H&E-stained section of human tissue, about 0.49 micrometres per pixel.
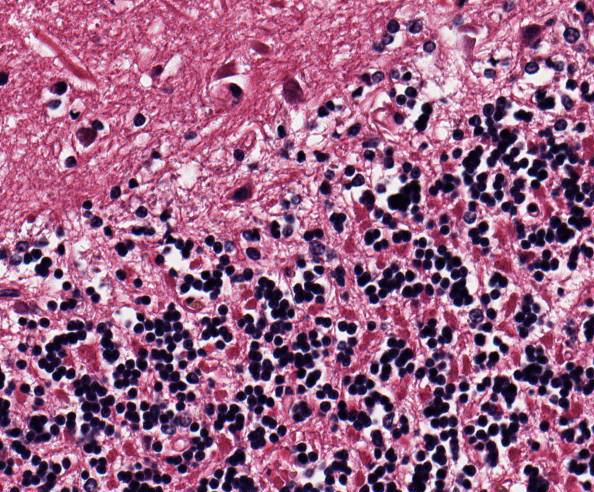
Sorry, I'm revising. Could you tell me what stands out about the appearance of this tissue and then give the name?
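Two zones divide the field: a pale pink fibrillar zone at the upper left and a densely cellular zone filling the lower right and bottom. The dense zone is packed with small, round, darkly stained nuclei showing very little visible cytoplasm, among which small irregular pink patches free of nuclei lie scattered. The pale zone has a finely fibrillar pink background with sparse scattered nuclei. This is cerebellum.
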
